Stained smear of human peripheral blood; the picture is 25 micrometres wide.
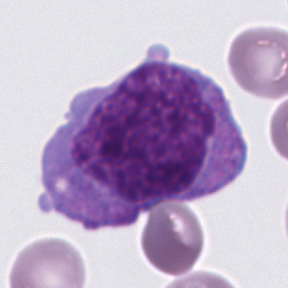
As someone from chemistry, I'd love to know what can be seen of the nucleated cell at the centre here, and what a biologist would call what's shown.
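The cell outline is irregular and uneven rather than smoothly round, and a small rounded bleb projects from its top edge. It measures about 19 by 14 micrometres. Most of the cell is filled by the nucleus, leaving a rim of cytoplasm that is widest on the left. A single small clear spot lies in the lower-left cytoplasm. The cell is an atypical promyelocyte.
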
